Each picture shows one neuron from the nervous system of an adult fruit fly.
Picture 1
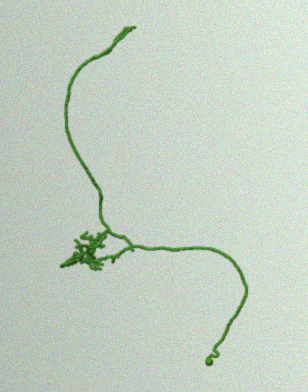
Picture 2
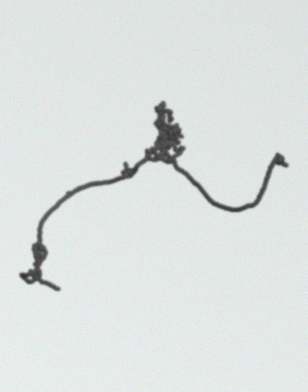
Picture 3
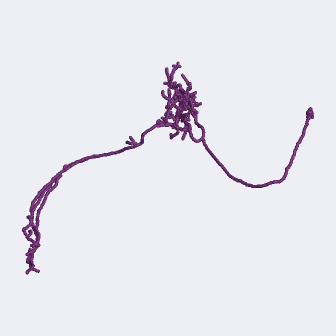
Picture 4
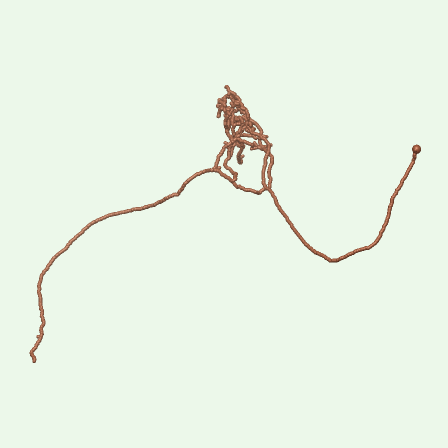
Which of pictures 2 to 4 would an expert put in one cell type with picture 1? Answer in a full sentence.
Picture 2 and picture 3 are of the same cell type.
